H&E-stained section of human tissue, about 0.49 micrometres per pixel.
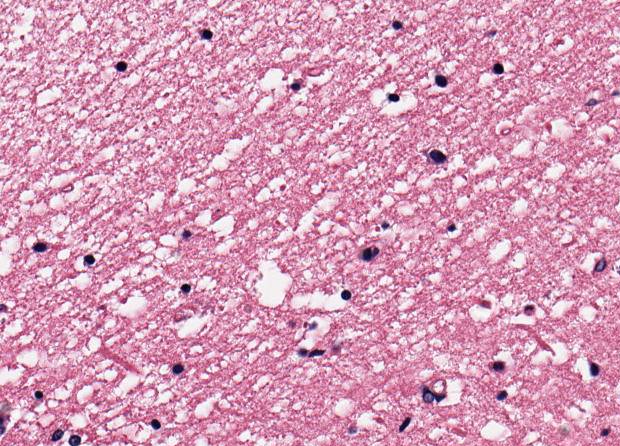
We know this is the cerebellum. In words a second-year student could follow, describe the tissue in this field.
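A finely fibrillary pink matrix fills the whole field, without organised units such as glands or tubules. No epithelium is present anywhere. Nuclei are sparse and widely spaced. Several of the small dark nuclei sit within clear perinuclear halos.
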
